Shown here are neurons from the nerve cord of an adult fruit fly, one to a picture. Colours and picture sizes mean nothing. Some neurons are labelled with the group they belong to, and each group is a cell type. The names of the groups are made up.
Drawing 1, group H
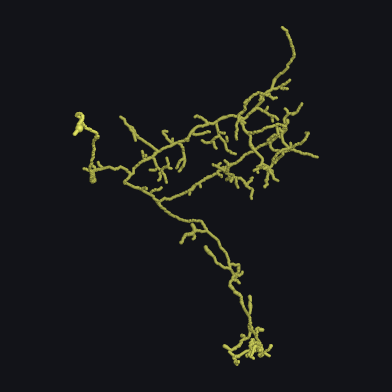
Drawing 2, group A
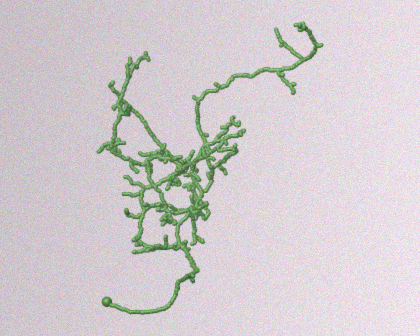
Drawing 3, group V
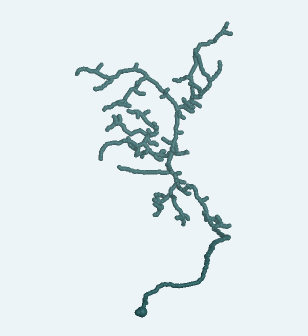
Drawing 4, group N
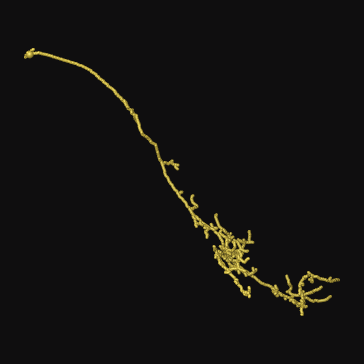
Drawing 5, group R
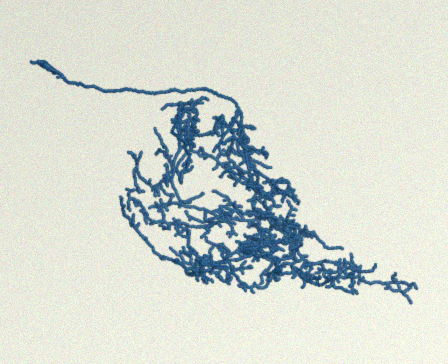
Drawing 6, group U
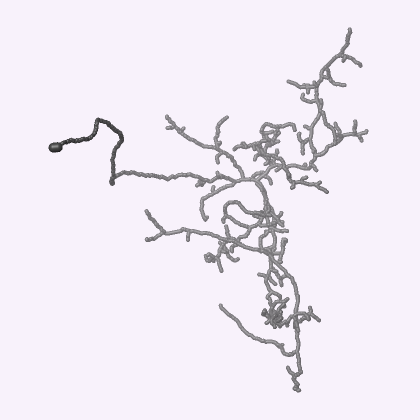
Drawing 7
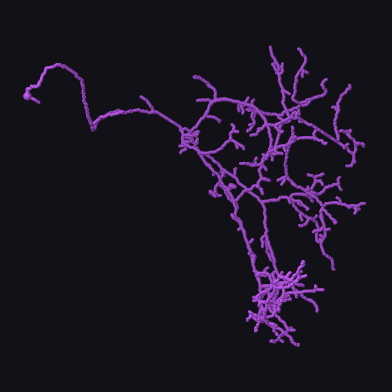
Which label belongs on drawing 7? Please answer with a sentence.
It belongs to group H.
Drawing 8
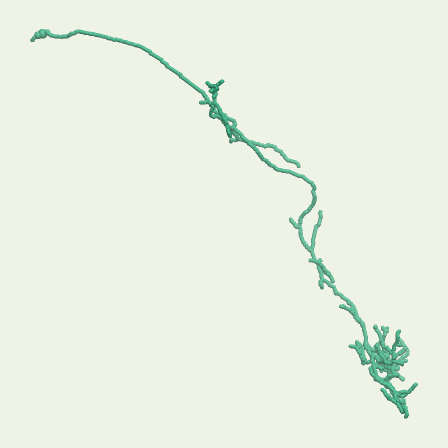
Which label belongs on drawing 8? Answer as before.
It belongs to group N.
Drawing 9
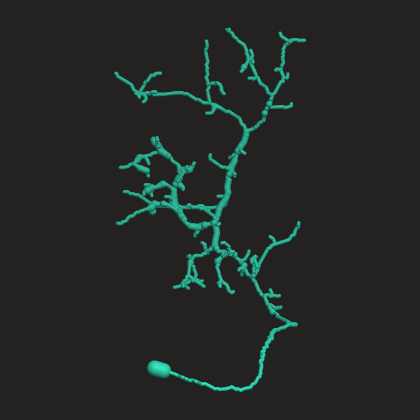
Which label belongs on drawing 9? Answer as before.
It belongs to group V.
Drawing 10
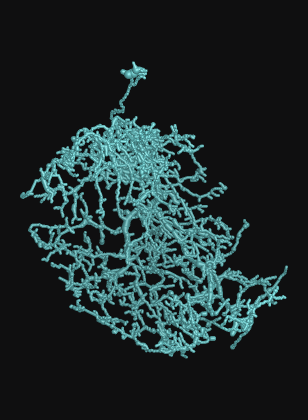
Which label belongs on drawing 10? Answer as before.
It belongs to group R.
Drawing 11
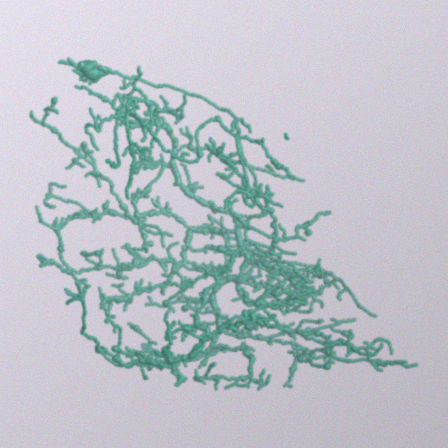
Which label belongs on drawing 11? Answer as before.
It belongs to group R.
